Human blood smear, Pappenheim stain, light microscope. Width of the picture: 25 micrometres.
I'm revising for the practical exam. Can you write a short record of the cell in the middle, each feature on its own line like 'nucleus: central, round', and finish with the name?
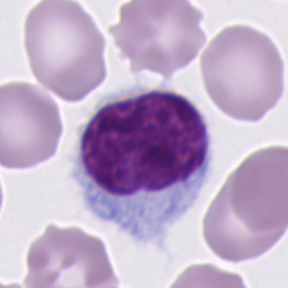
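Size: about 13 by 11 micrometres
Nucleus: oval, sitting toward the top, about 70% of the cell's area
Indentation: slight, along the lower outline of the nucleus
Cytoplasm: pale blue, finely mottled and speckled rather than an even tint
Spread: a much wider band below the nucleus than above it
Name: a hairy cell, that one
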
